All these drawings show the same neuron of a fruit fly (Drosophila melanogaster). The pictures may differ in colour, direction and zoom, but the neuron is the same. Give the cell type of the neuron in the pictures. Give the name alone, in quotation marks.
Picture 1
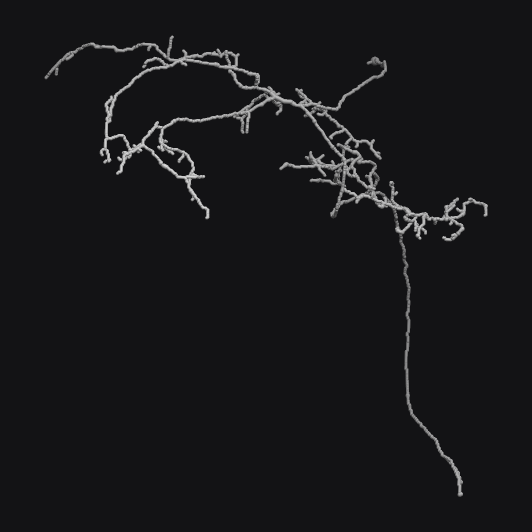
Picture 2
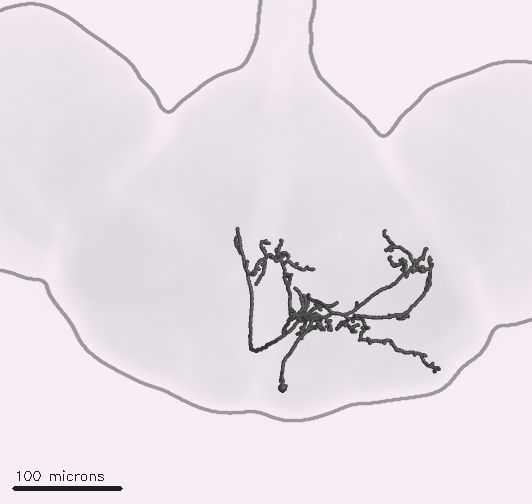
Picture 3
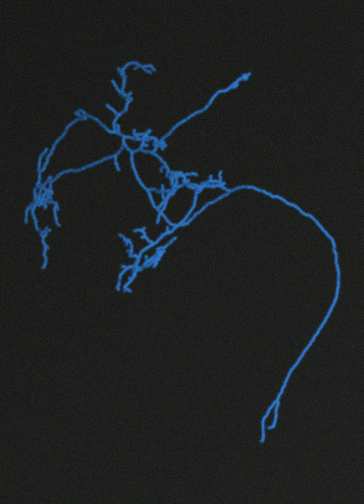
"SMP459"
